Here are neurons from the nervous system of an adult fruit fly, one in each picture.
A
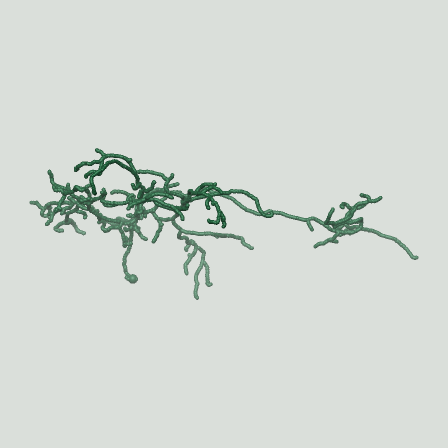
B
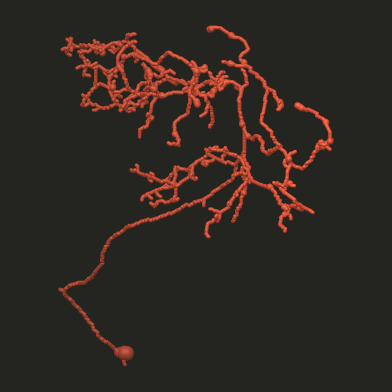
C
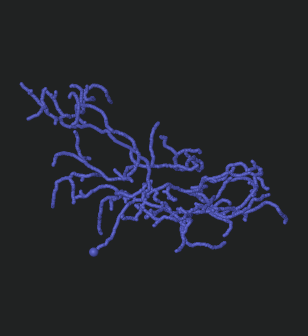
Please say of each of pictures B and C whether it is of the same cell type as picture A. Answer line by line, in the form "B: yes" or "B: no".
B: no
C: yes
